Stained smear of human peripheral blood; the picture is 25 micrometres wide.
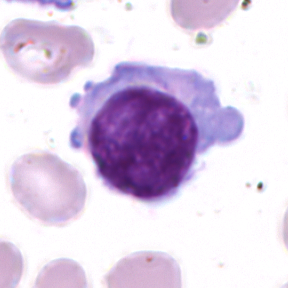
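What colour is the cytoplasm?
Pale greyish-blue.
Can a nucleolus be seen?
No distinct nucleolus shows in the nucleus.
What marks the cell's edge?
Small round blebs bud from the left side of the cytoplasm, and the outline is irregular rather than smoothly round.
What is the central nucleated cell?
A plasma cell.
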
